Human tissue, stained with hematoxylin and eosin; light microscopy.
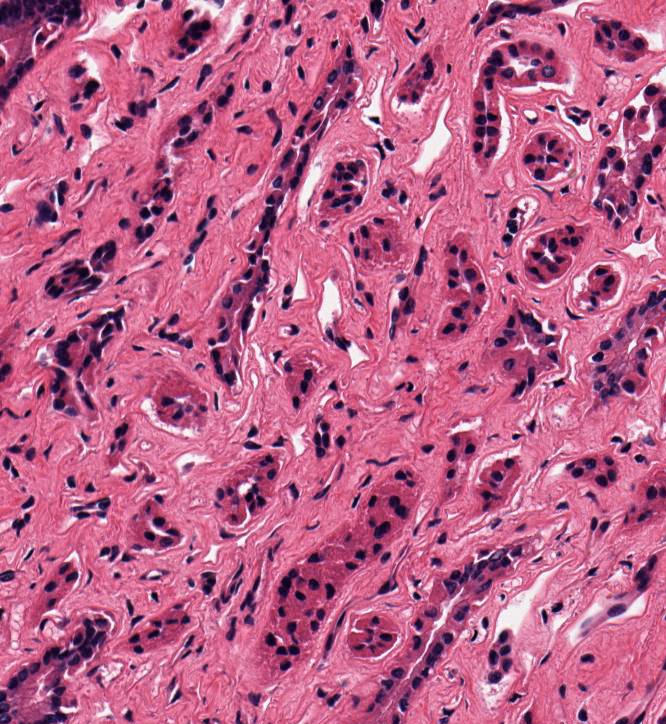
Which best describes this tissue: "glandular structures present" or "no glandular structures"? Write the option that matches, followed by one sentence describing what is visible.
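Glandular structures present. Small epithelial nests, cords and tubules are scattered haphazardly across the whole field.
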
